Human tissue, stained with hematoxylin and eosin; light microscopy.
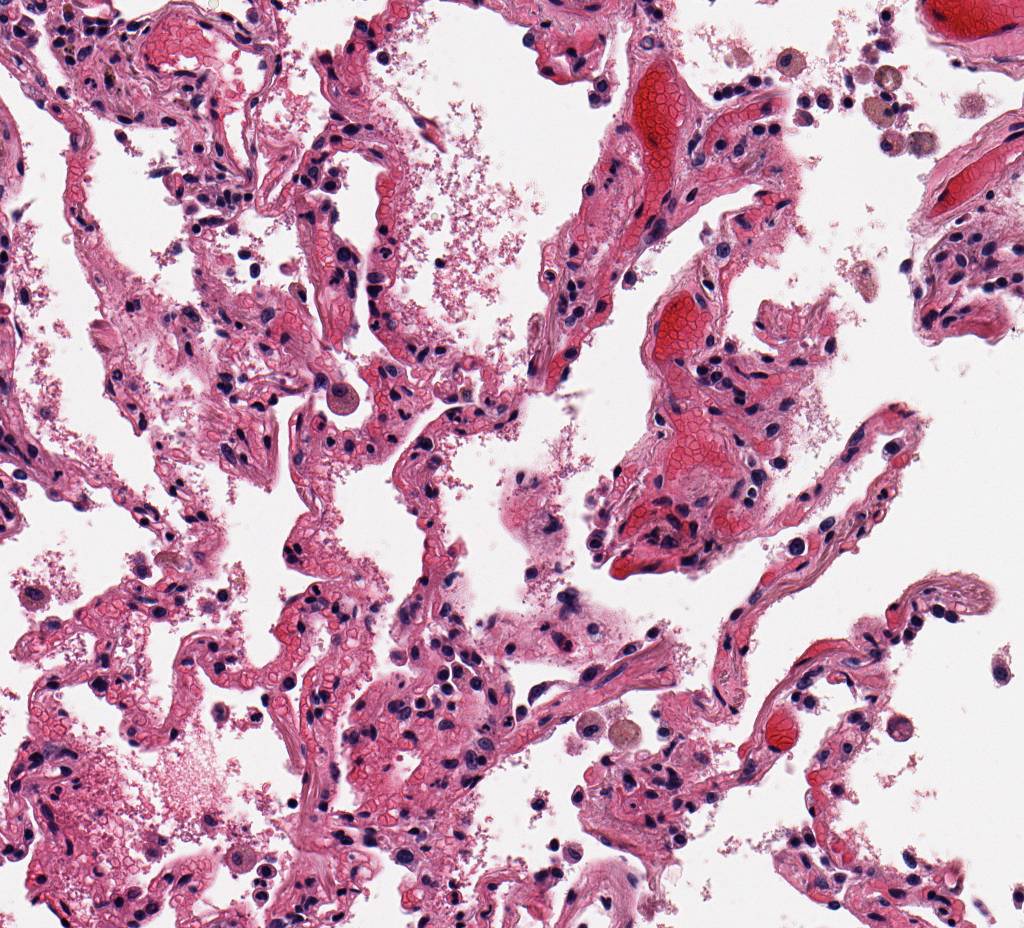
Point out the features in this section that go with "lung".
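In keeping with lung, thin branching septa form a delicate network enclosing large empty spaces across the whole field.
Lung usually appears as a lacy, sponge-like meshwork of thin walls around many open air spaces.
Septal capillaries and small vessels are distended and packed with red blood cells, most prominently upper right of centre. Rounded macrophages with brownish granular cytoplasm lie free in air spaces, most numerous upper right. No glands or cartilage are present.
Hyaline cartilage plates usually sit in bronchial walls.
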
